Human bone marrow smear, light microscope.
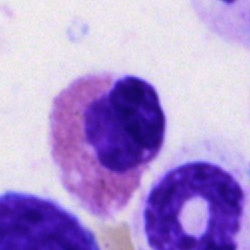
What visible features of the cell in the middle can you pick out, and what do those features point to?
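The nucleus is off to the right, with dense chromatin stained dark purple. Pink cytoplasm takes up about half the cell, mostly on the left, and it's finely granular throughout. That's an eosinophil.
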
